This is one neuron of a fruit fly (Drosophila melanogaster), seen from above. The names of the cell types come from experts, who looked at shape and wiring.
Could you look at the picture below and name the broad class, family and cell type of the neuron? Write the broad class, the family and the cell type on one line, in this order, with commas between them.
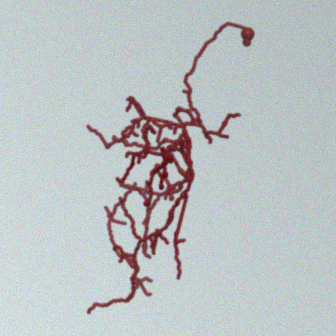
central-brain intrinsic neuron, hemilineage TRdl_b, GNG439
